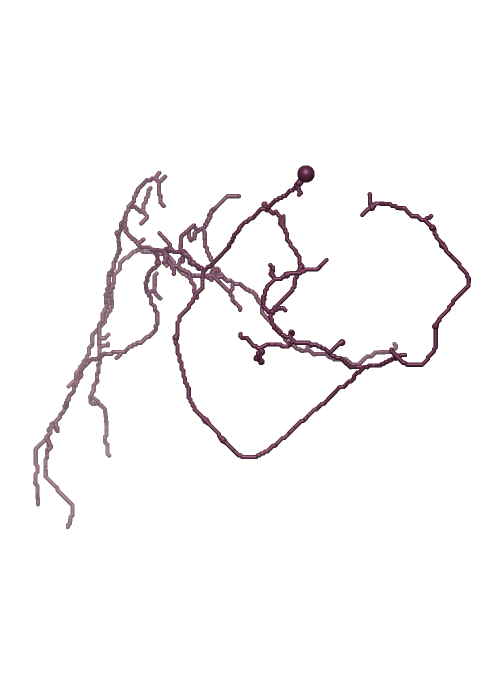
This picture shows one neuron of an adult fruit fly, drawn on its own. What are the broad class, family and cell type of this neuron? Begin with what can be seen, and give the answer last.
Its cell body lies at the top of the picture. The picture shows dozens of branch ends. It is a central-brain intrinsic neuron. The family is hemilineage SMPpm1. Its cell type is SMP467.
